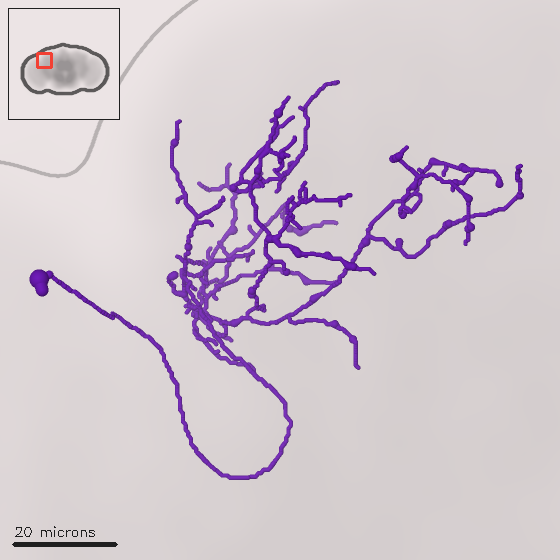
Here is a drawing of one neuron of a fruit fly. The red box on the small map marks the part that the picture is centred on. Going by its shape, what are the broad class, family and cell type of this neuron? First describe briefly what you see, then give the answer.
Its cell body lies on the left of the picture. By the scale bar it is about 95 microns wide in this view. The picture shows dozens of branch ends. It is a central-brain intrinsic neuron. The family is hemilineage LHl4_dorsal. Its cell type is CB3727.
